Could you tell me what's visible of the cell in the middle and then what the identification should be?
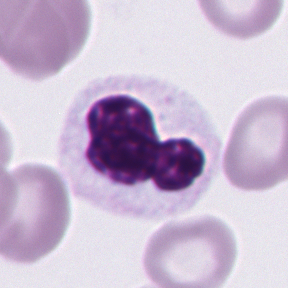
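Two lobes make up the nucleus, the upper-left lobe being larger than the lower-right one. A rim of pale pinkish-lilac cytoplasm encloses the nucleus on every side. This cell is a segmented neutrophil.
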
